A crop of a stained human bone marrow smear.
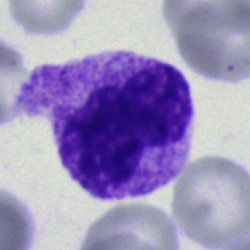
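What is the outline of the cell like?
Irregular, with a cytoplasmic extension bulging out at the upper left.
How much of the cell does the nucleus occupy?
It is large and fills most of the cell.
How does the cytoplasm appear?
Purple-lilac where visible, and filled with fine purple granules.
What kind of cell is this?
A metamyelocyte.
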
